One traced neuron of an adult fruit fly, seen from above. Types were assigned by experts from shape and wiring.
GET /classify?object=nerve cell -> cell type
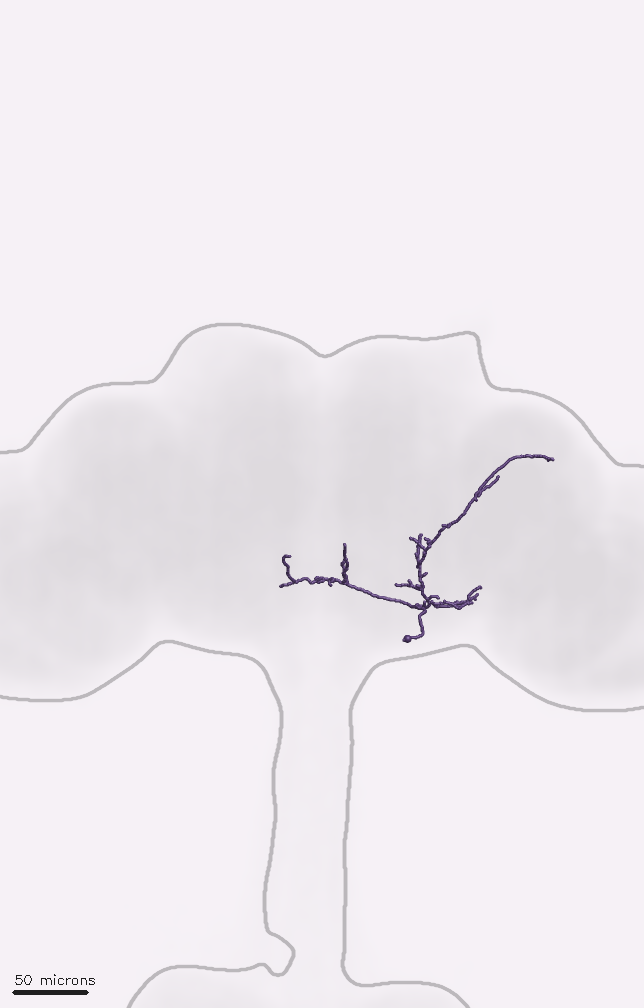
CB1876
